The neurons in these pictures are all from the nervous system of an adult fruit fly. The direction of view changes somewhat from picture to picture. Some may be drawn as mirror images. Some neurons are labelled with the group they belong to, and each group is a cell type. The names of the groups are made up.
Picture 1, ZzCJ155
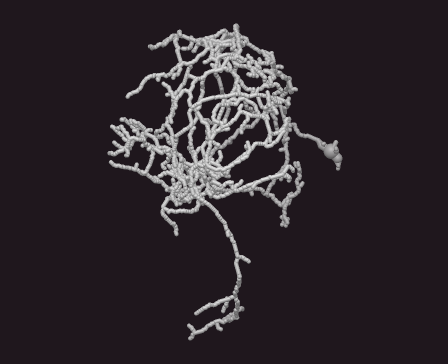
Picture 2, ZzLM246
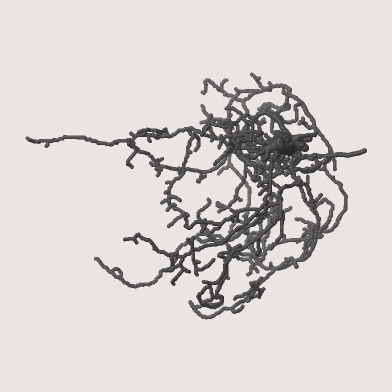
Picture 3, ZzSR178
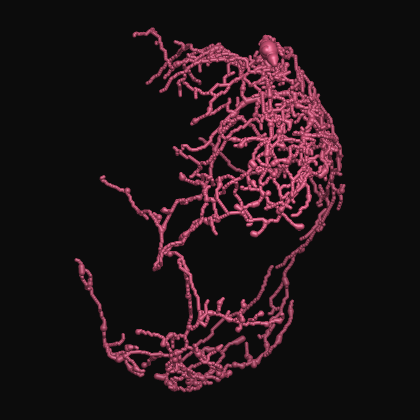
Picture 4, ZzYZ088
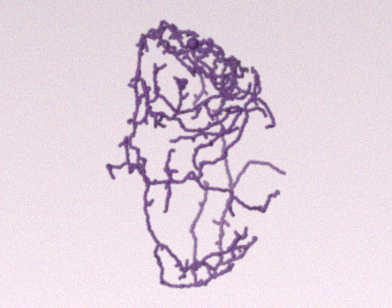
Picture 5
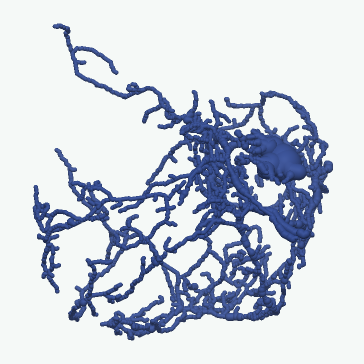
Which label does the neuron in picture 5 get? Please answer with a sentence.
It belongs to ZzLM246.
